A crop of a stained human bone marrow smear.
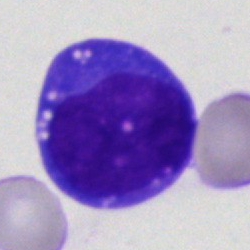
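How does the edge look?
Roughly round and smooth.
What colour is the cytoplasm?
Deep blue.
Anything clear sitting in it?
Small clear vacuoles along the upper left edge; no granules, though.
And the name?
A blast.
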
